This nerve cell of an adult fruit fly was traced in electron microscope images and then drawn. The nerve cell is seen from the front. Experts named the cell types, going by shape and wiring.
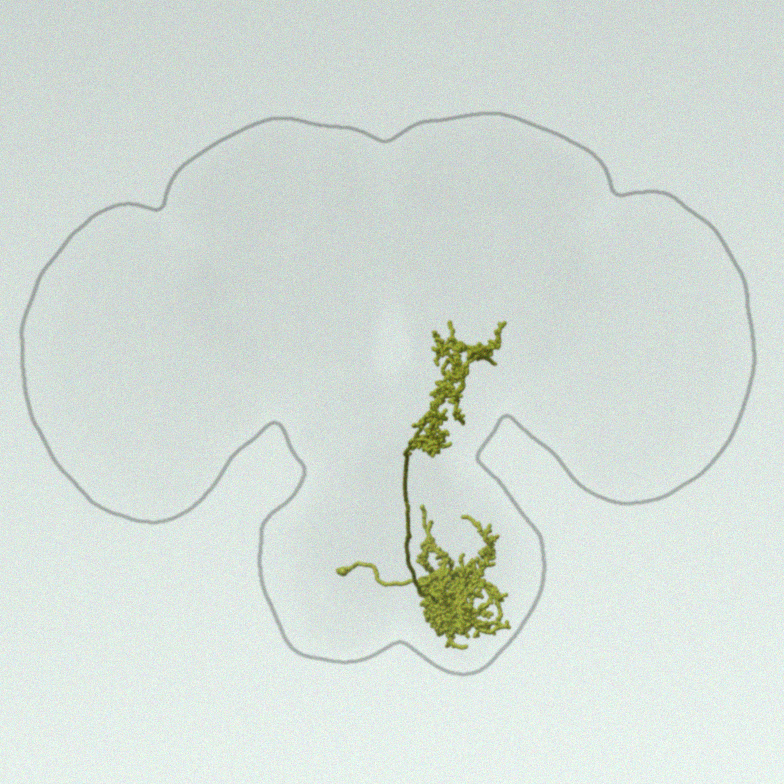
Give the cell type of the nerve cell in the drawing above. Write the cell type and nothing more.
AN09B003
